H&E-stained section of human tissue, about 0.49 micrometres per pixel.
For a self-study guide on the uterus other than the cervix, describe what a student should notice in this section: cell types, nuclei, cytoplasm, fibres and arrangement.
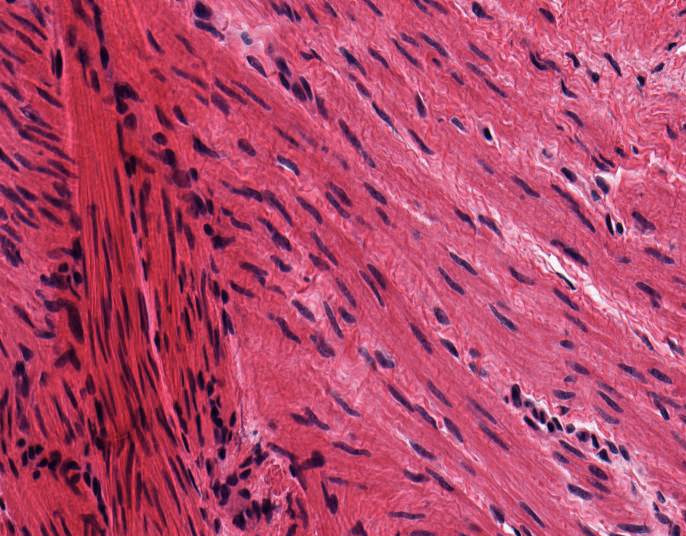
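Notice the band along the left side: its fibres run nearly vertically, at an angle to the fibres beside it, and it stains a deeper red than the rest of the field. The nuclei of the smooth muscle cells are elongated and lie parallel to the fibres. Look closely: the fibres show no cross striations.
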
